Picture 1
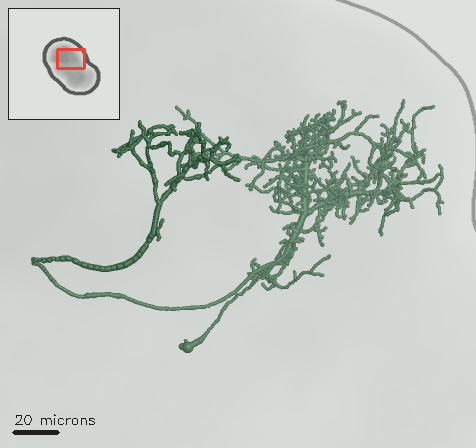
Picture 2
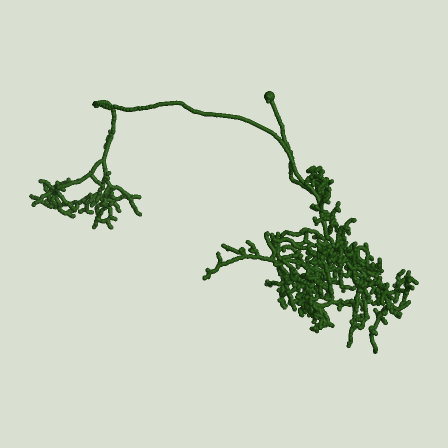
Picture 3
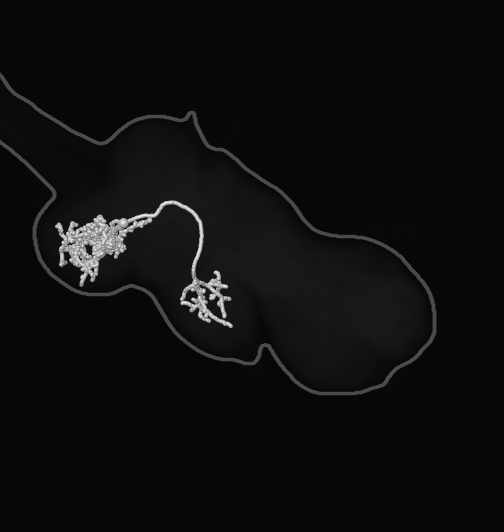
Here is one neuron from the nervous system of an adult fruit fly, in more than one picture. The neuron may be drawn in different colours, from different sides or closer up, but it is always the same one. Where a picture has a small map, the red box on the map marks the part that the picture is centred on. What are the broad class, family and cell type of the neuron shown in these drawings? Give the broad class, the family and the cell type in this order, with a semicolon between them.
nerve-cord intrinsic neuron; hemilineage 19A; IN19A012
